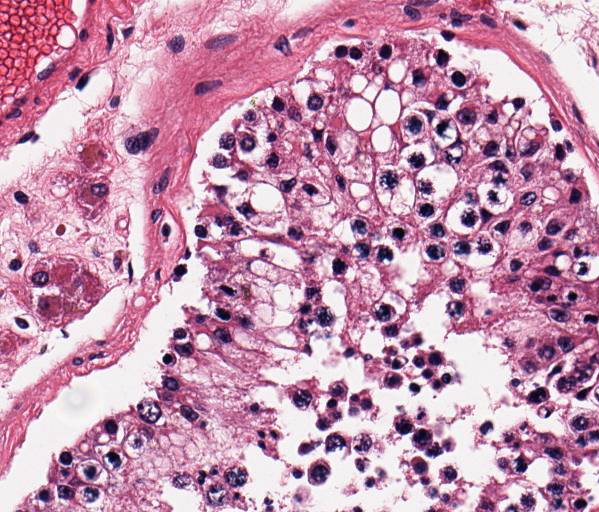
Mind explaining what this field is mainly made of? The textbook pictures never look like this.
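It's a seminiferous tubule: the big rounded cellular unit in the centre and right, with a curving pink fibrous band along its upper left.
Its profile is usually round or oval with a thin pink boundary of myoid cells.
Outside that band, at the left edge, are polygonal cells with abundant pink granular cytoplasm.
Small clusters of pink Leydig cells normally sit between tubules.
In the lower centre, loose round cells with dark round nuclei lie in empty space.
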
